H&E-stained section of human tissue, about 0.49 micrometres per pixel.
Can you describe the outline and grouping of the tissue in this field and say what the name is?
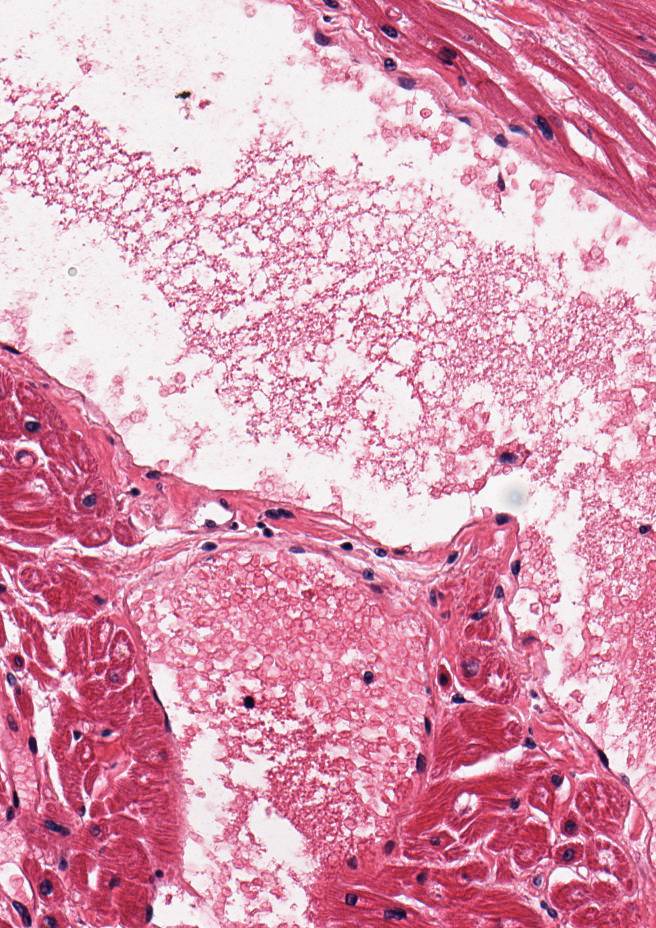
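Densely stained red muscle occupies the lower left and lower right, while a large pale space crosses the upper middle. In the lower middle, a rounded channel is packed with pale, round red blood cells. Muscle cells in the lower field carry oval, centrally placed nuclei. In the upper right, a band of fibres runs diagonally downward toward the right edge. Identification: atrial appendage of the heart.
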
